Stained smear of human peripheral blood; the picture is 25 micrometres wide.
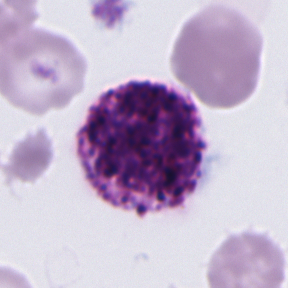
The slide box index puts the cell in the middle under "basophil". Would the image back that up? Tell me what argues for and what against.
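Look first at the granules: they vary clearly in size, and they lie so thickly that the outline of the nucleus cannot be made out.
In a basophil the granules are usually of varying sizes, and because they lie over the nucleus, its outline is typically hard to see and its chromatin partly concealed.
So yes, basophil fits this cell. Against atypical promyelocyte, notice that these granules are coarse, dark purple and crowded.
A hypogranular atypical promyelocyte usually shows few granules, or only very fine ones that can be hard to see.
The cell is round, about 12 micrometres across, and granules at its rim make the edge slightly bumpy.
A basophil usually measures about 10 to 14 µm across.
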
